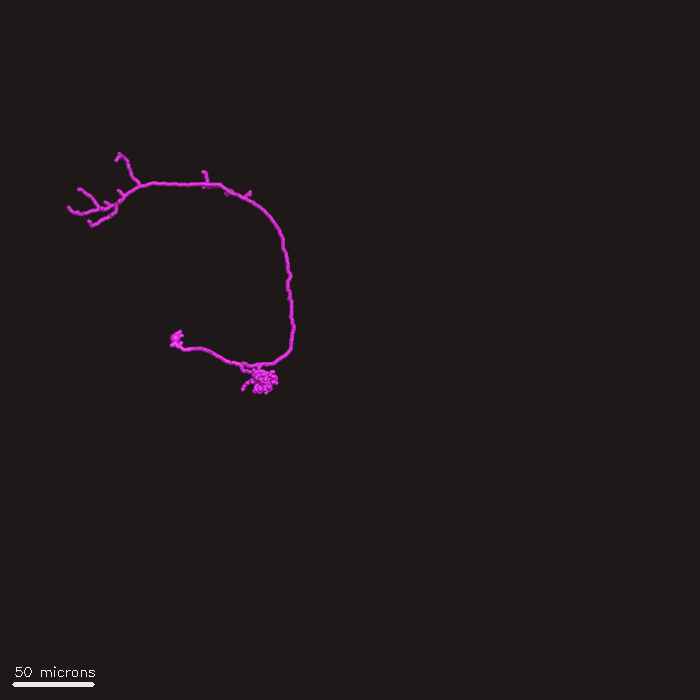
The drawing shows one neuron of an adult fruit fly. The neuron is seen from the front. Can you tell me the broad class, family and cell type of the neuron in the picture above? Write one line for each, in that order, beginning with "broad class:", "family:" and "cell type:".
broad class: central-brain intrinsic neuron
family: hemilineage ALl1_ventral
cell type: VA7m_lPN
